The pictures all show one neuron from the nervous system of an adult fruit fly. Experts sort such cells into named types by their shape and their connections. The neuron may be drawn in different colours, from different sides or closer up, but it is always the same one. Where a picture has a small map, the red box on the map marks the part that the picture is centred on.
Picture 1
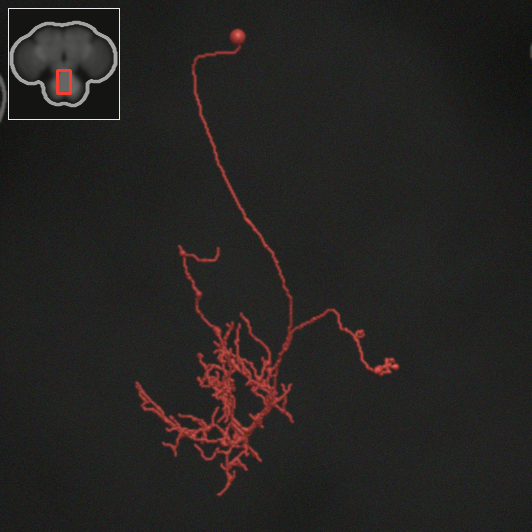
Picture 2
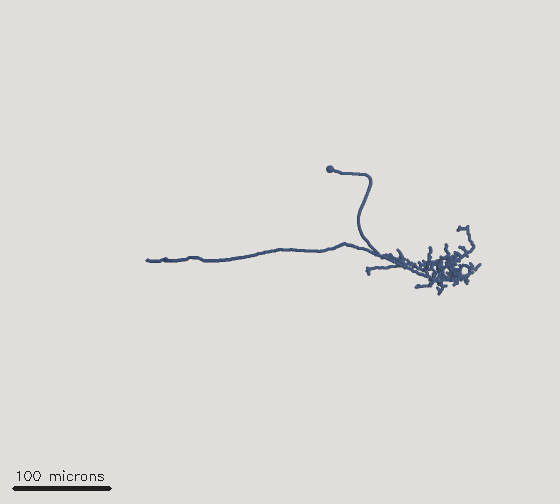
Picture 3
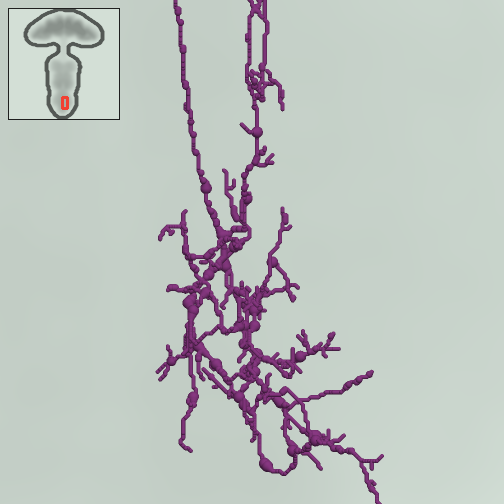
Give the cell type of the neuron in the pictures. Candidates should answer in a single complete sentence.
As a matter of cell type, the neuron is IN23B087.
